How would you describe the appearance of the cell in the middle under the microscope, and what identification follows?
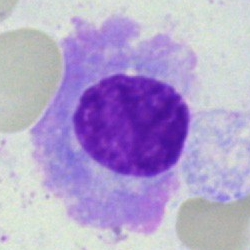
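Looking first at the edge, I see an irregular outline, ruffled and frayed. The cytoplasm is pale lilac-purple. In the nucleus I can't make out a distinct nucleolus, though a small clear spot lies at its top edge. Last, the name: this is a plasma cell.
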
